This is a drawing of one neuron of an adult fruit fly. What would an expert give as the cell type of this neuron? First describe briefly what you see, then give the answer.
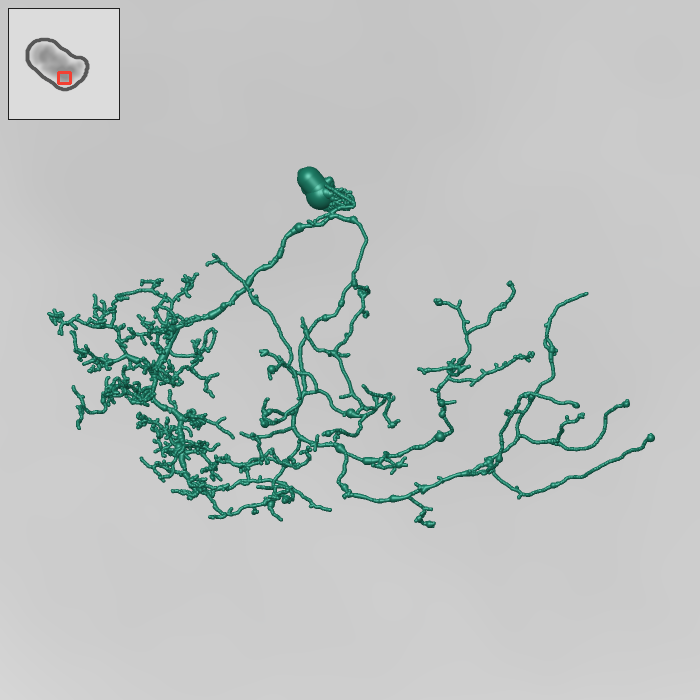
In this view it is wider than it is tall. It is an optic-lobe intrinsic neuron. The cell type is LPi3b.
